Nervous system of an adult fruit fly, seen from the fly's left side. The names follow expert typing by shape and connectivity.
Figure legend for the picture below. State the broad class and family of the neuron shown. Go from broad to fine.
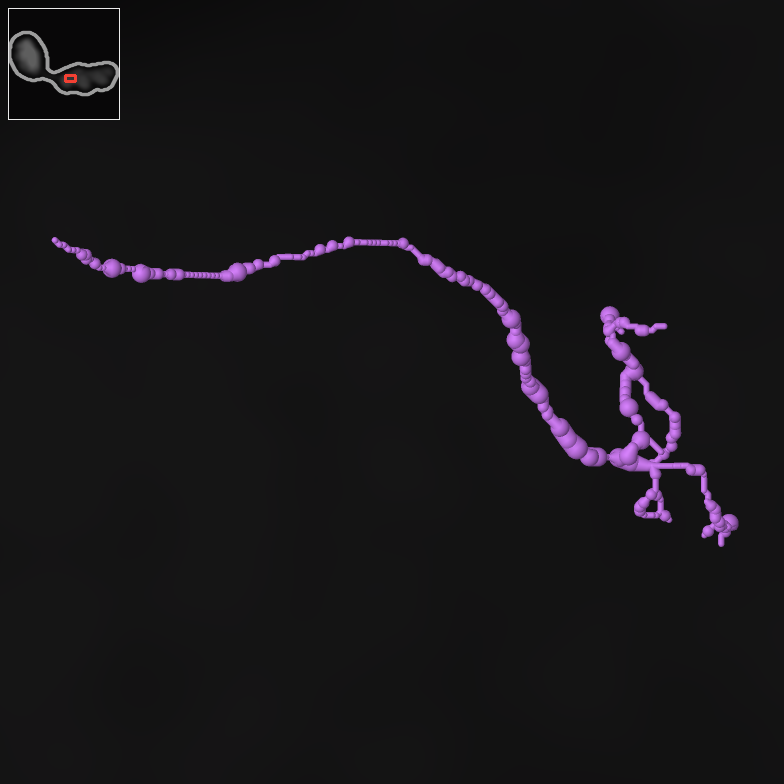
sensory neuron entering the nerve cord; class mechanosensory tactile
